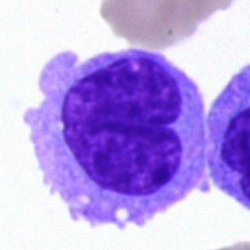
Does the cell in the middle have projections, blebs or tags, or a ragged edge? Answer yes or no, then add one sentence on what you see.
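Yes. The cell margin is irregular, with small bulging blebs along the left and lower edges.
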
